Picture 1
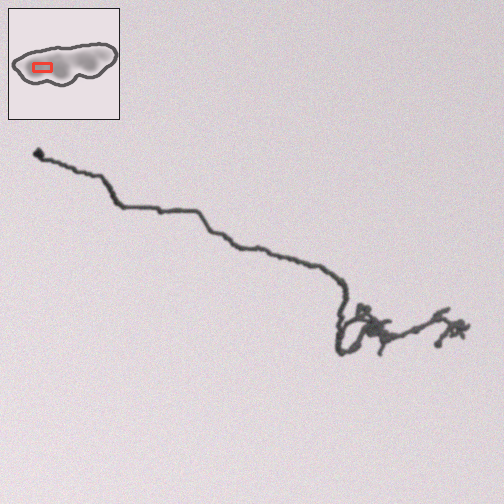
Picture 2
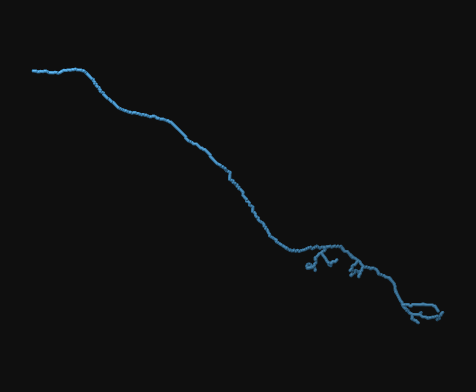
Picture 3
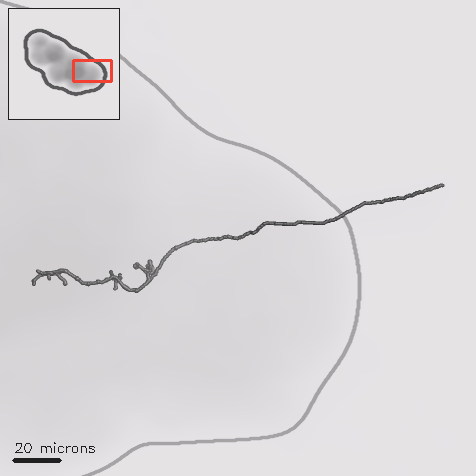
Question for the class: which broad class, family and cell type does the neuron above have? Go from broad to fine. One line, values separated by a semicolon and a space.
sensory neuron entering the nerve cord; class gustatory; WG1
